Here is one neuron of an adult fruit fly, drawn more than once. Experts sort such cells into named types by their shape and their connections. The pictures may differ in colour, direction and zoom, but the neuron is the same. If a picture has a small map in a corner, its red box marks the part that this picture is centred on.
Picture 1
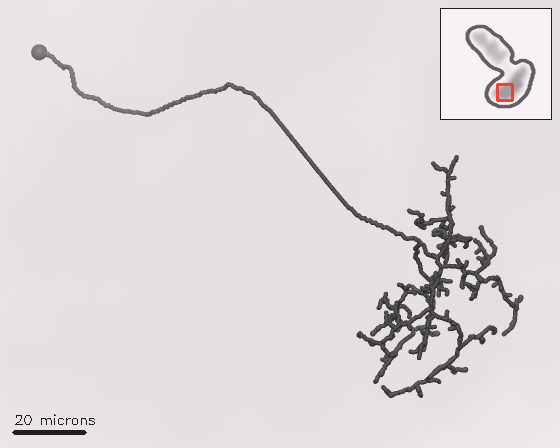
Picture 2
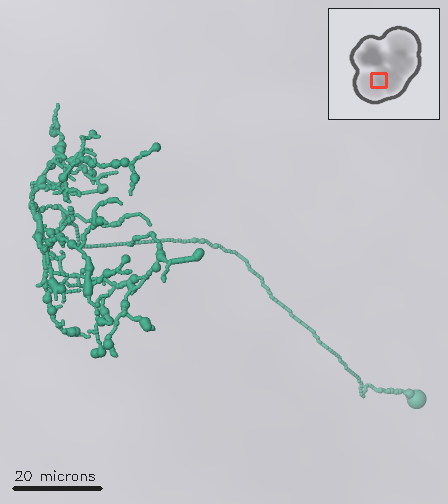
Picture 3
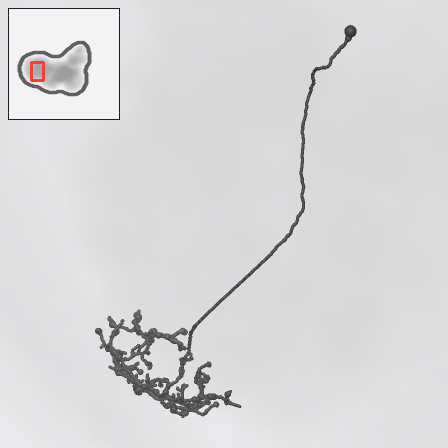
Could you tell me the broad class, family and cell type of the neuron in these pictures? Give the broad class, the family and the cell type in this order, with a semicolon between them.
central-brain intrinsic neuron; hemilineage VLPp1; AVLP548_b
